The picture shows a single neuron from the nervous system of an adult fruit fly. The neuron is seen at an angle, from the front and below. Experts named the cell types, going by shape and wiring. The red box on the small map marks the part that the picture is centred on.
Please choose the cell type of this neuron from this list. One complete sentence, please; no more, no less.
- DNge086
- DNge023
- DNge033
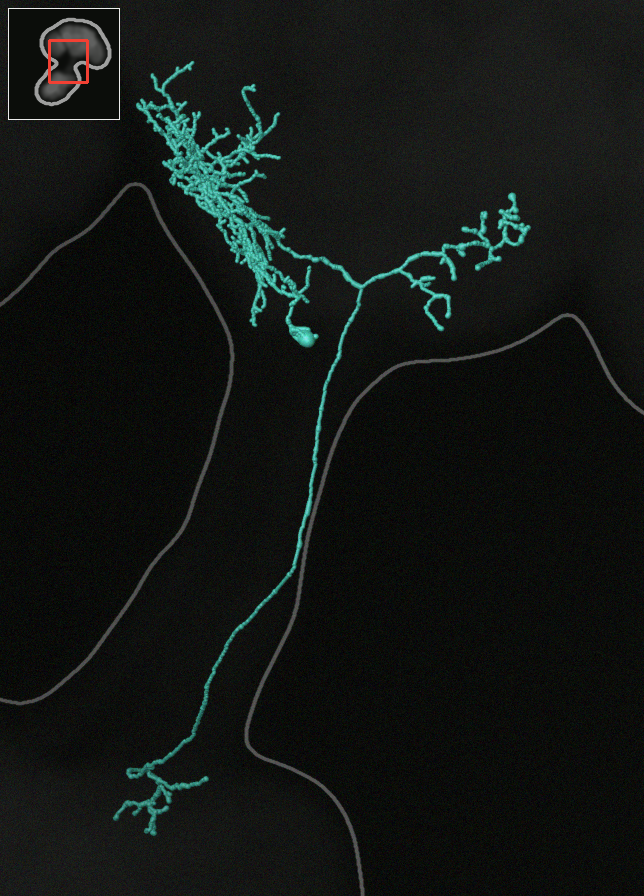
Classified by cell type, this neuron is DNge086.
